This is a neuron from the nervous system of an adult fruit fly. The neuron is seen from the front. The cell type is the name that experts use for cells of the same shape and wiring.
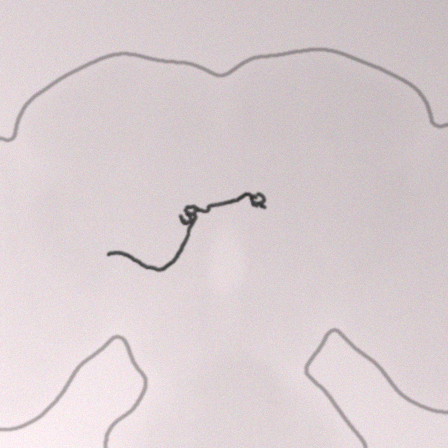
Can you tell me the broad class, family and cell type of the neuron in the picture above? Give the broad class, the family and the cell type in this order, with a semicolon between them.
sensory neuron entering the brain; class olfactory; ORN_DM6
